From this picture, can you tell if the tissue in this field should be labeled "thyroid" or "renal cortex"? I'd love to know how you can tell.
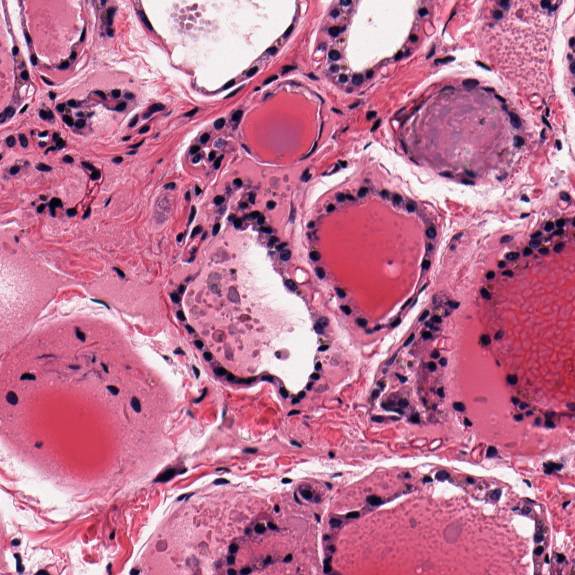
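Thyroid. Deciding it: the field is packed with rounded, closed follicles of varying size. Each is lined by one layer of flattened to low cuboidal cells with small, round to oval, densely dark-staining nuclei. The large lower-left follicle's pink content is deeper centrally, paler toward its rim.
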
